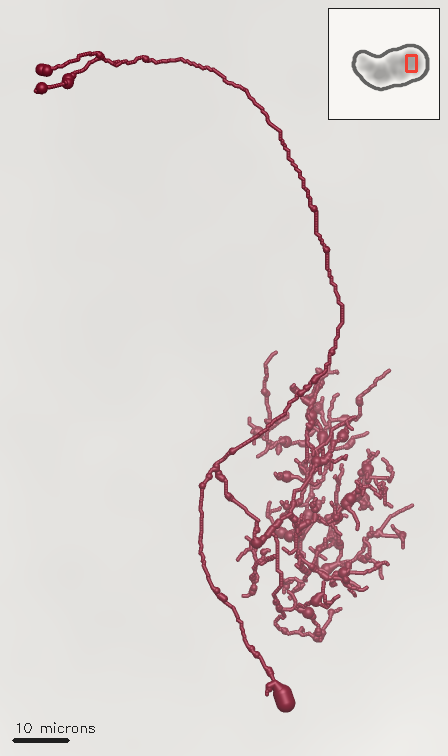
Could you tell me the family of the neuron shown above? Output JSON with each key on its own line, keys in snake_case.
{
 "family": "LC"
}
